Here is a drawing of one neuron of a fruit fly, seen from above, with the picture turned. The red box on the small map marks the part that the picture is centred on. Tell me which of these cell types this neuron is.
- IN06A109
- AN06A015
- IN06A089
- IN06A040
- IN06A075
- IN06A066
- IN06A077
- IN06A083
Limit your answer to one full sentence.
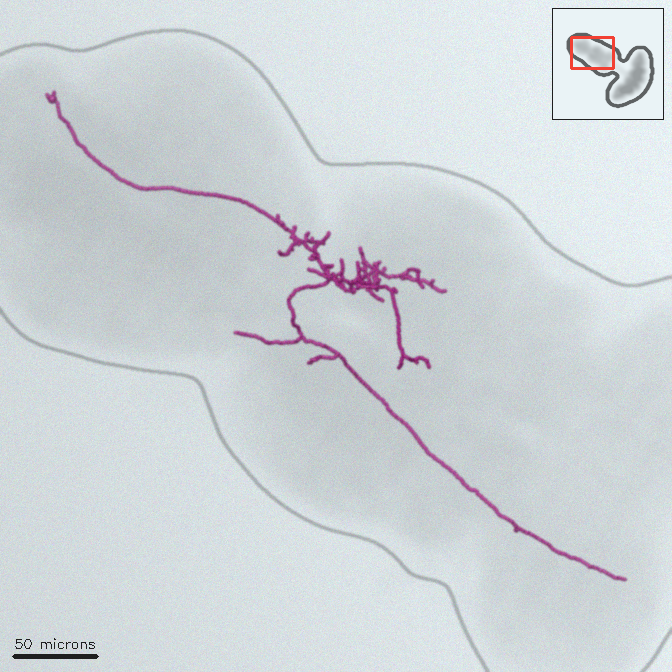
As for cell type, this neuron is IN06A077.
